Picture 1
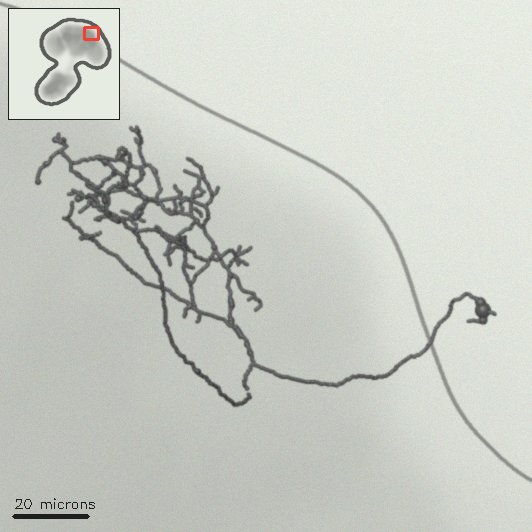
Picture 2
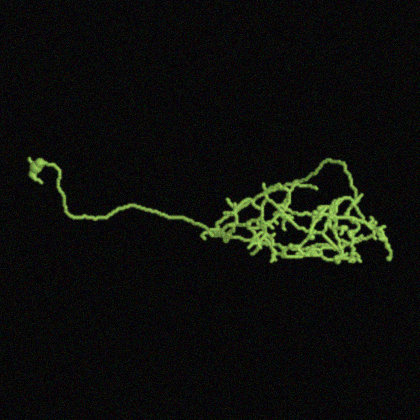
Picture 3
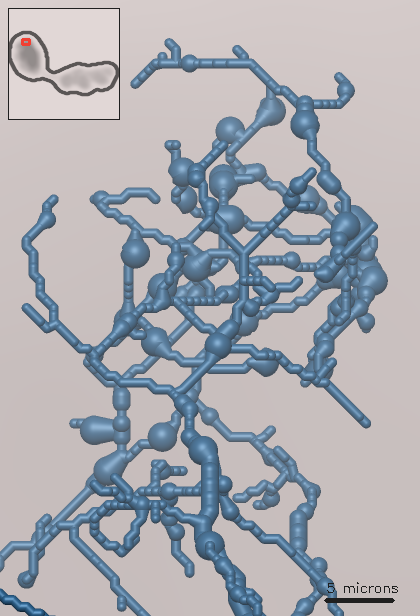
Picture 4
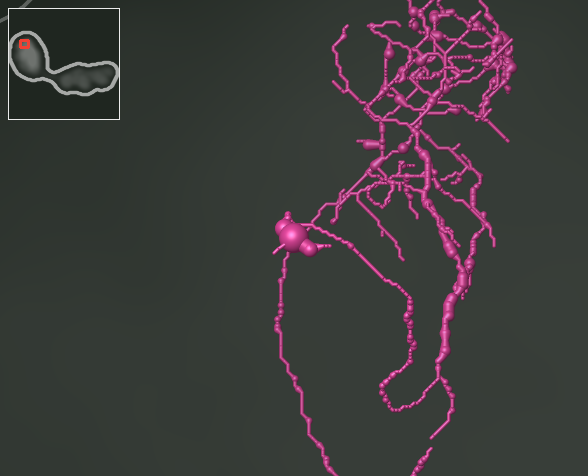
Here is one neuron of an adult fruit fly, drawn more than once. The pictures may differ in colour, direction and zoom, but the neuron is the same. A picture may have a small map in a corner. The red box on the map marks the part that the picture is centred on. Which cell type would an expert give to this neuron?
SLP015_c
